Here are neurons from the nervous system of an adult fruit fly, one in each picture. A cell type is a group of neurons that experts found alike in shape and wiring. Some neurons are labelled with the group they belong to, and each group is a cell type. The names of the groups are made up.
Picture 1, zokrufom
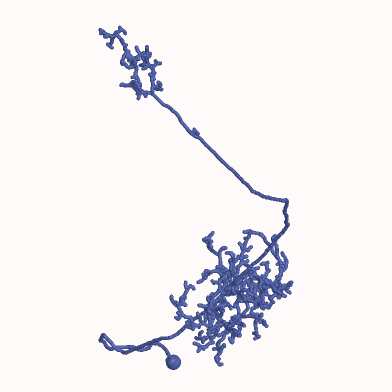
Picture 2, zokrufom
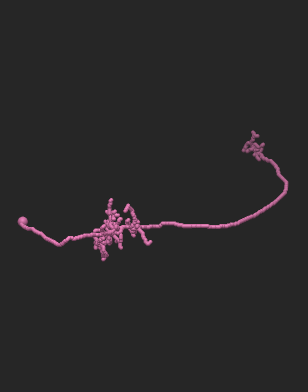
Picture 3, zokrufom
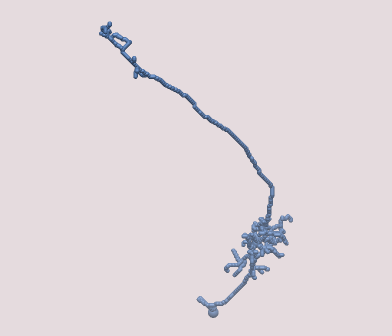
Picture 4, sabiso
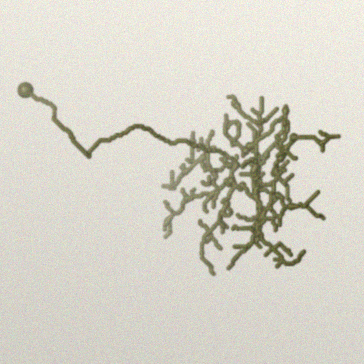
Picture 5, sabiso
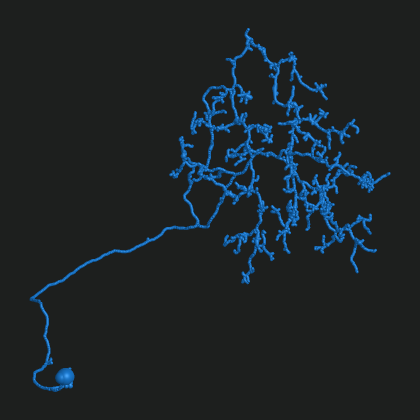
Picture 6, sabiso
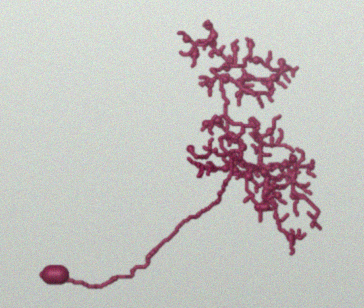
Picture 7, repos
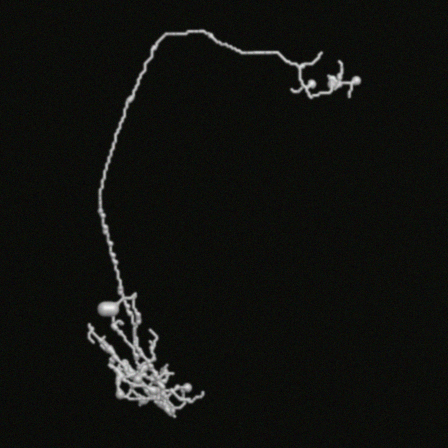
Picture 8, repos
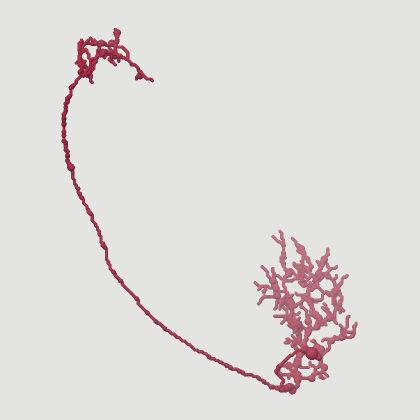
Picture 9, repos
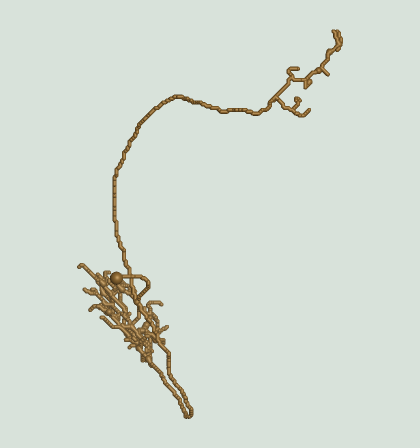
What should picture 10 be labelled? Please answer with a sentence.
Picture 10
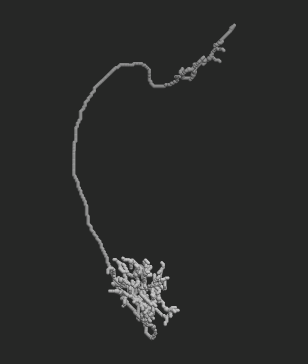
It belongs to repos.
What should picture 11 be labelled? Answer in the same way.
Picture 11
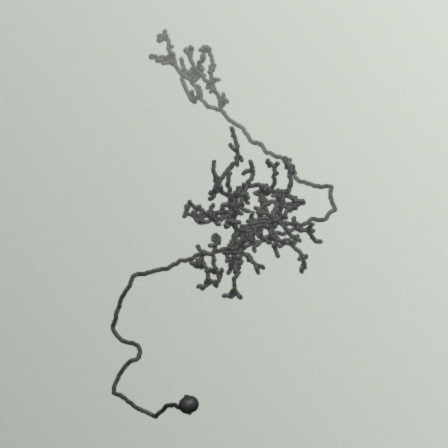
It belongs to zokrufom.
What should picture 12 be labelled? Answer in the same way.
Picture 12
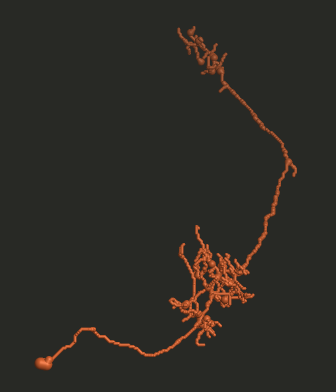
It belongs to zokrufom.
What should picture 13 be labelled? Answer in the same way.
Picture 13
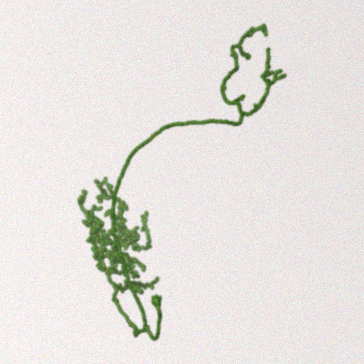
It belongs to repos.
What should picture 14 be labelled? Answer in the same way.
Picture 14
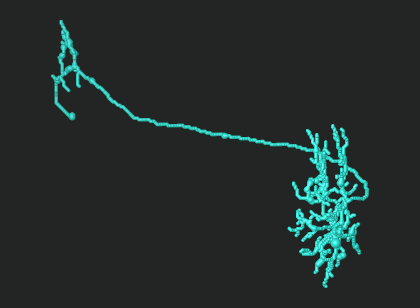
It belongs to zokrufom.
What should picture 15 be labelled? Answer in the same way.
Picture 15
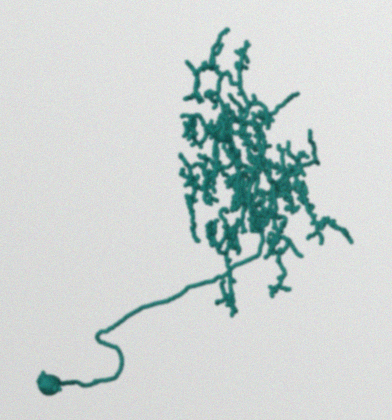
It belongs to sabiso.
